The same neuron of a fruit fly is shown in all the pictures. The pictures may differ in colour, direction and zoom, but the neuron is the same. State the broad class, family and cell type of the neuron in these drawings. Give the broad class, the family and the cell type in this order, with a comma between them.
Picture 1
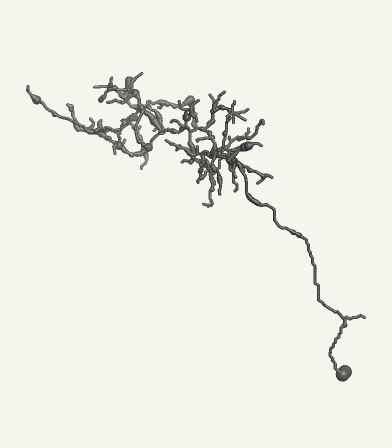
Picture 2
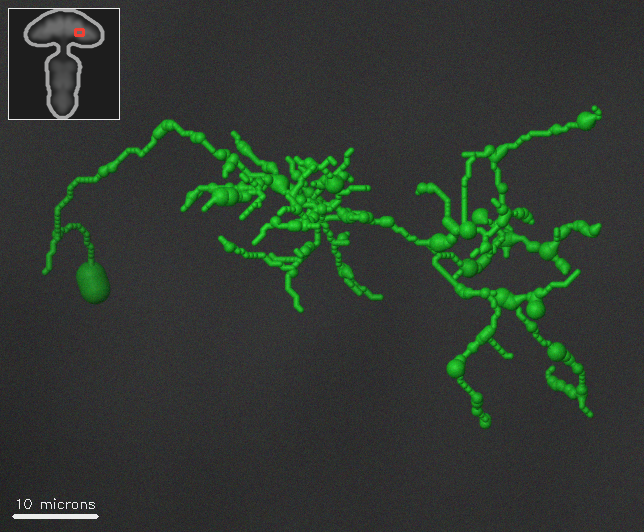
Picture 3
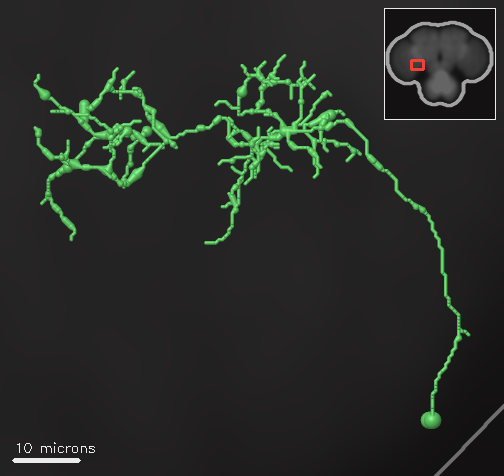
optic-lobe intrinsic neuron, Li, Li27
